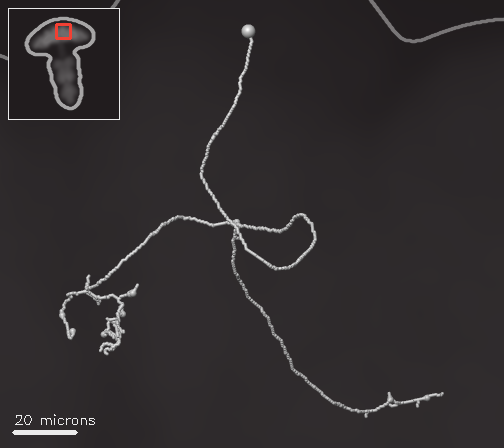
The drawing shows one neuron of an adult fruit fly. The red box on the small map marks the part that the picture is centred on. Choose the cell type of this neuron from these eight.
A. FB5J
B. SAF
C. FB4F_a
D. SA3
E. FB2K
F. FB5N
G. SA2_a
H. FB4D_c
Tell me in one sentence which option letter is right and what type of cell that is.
What the neuron is, by cell type, is SAF, option B.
